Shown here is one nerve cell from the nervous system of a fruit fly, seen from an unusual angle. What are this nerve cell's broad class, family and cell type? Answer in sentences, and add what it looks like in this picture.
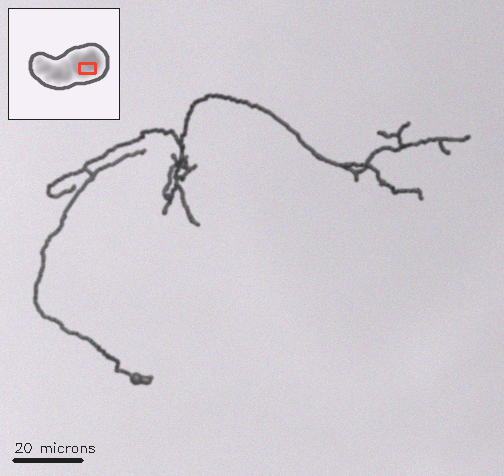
It is a central-brain intrinsic neuron. Its family is hemilineage ALv2. Its cell type is CB3172. Its cell body lies at the lower left of the picture. From left to right in the picture it spans about 130 microns.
